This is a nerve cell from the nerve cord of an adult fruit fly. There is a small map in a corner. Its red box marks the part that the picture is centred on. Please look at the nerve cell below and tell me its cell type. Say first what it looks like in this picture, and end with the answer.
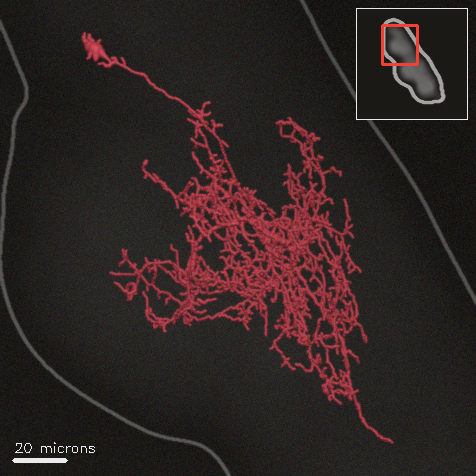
From top to bottom in the picture it spans about 160 microns. The picture shows more than a hundred branch ends. It is a nerve-cord intrinsic neuron. It is of cell type IN21A007.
